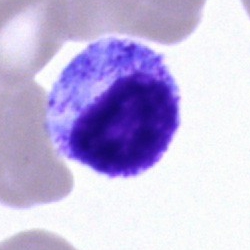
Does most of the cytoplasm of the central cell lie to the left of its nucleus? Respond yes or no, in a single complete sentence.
Yes, it is toward the right that the nucleus of this cell lies.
